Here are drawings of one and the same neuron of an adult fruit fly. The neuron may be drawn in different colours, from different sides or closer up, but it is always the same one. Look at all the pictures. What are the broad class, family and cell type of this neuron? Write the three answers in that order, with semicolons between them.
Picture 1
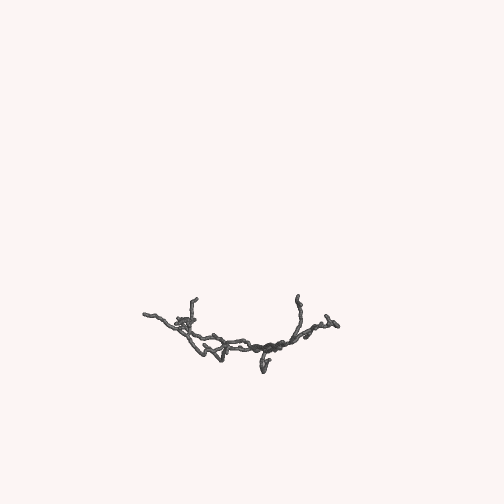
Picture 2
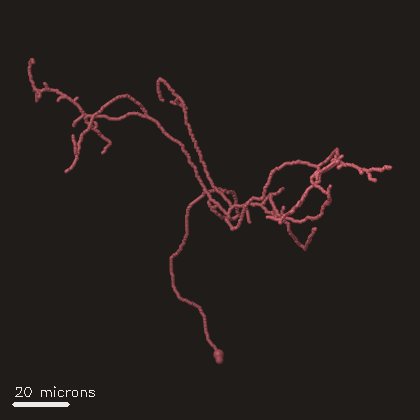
central-brain intrinsic neuron; hemilineage LB3; GNG326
